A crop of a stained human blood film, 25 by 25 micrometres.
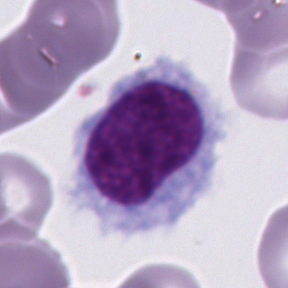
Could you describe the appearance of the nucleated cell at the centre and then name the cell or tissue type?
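Start at the edge of the cell: the margin is ragged, with fine hair-like projections all the way round its border. Now follow the pale grey-blue cytoplasm; it makes a rim around the entire nucleus. The nucleus itself is oval, about 12 by 8 micrometres, and its chromatin is finely stippled rather than coarsely clumped. This is a hairy cell.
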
